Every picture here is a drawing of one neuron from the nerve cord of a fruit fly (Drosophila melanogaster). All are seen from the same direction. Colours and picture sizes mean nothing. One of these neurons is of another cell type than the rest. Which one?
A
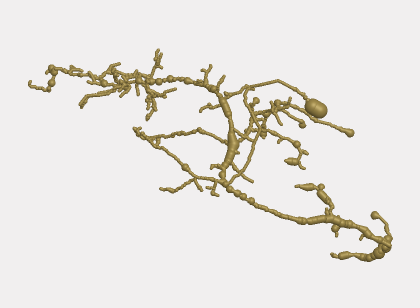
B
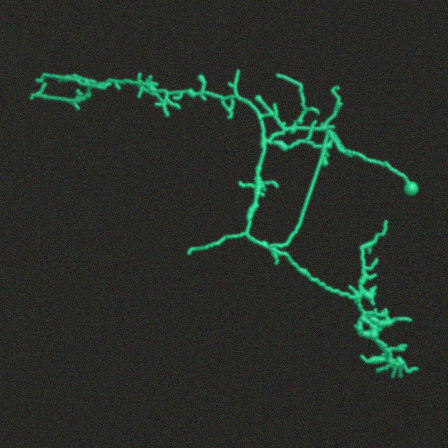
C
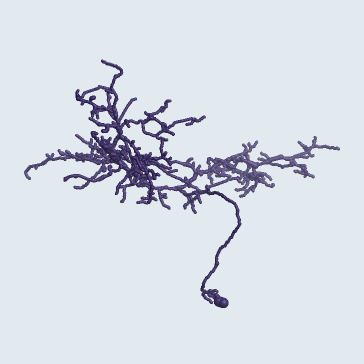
Picture C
